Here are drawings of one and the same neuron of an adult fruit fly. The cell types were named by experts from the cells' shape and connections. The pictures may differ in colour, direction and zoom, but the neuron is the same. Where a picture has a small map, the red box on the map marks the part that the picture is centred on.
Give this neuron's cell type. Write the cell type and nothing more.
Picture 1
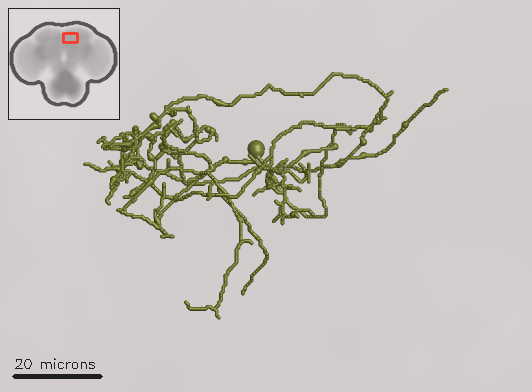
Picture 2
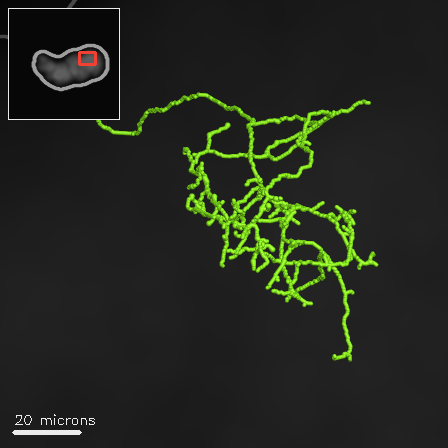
SMP377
